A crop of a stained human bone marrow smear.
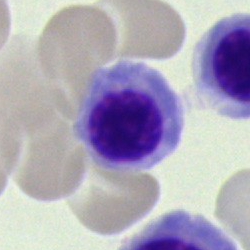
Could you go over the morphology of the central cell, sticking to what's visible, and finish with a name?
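Dense, dark purple chromatin fills the nucleus, broken only by a few small paler flecks. No nucleolus is visible. Around the nucleus runs a pale lavender-blue rim of cytoplasm, broadest on the upper right side and holding no vacuoles. This cell is an erythroblast.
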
